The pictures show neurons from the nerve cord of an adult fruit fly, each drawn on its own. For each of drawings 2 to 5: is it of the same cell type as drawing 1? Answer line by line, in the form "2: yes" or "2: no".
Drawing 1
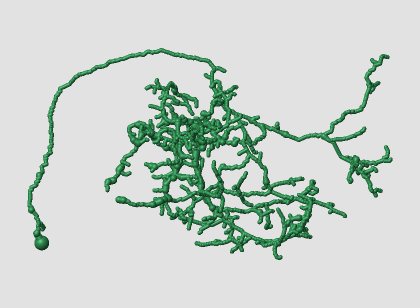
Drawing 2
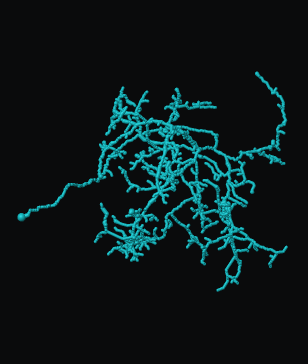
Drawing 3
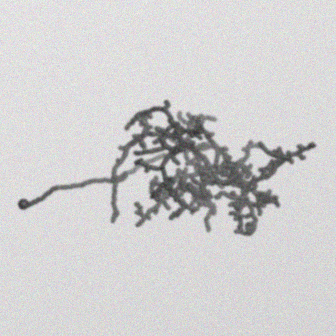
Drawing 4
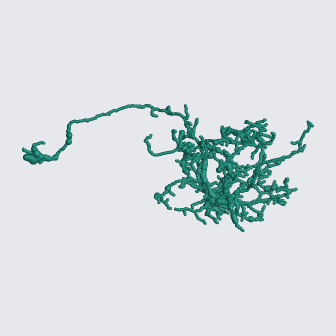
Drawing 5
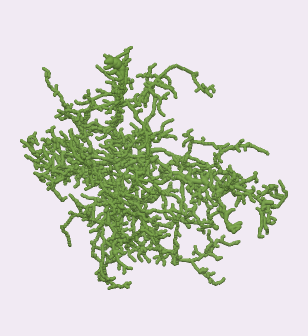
2: no
3: no
4: yes
5: no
